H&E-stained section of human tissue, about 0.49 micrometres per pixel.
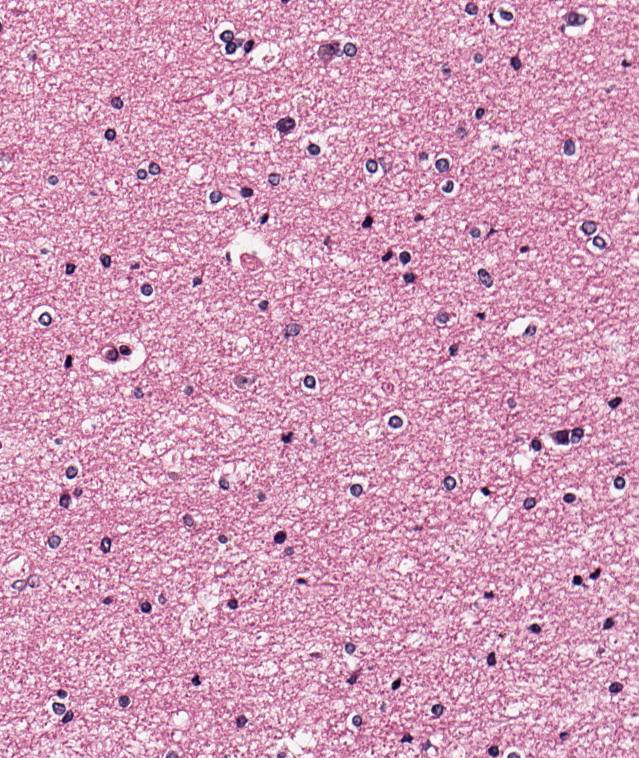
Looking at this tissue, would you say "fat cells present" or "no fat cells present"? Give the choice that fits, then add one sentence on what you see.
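No fat cells present. No fat cells are seen anywhere in the field.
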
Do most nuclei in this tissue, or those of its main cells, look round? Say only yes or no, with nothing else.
Yes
